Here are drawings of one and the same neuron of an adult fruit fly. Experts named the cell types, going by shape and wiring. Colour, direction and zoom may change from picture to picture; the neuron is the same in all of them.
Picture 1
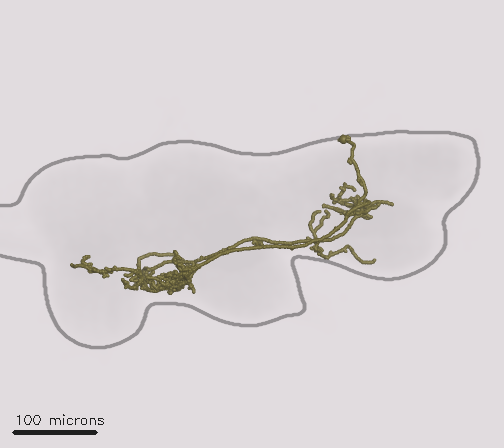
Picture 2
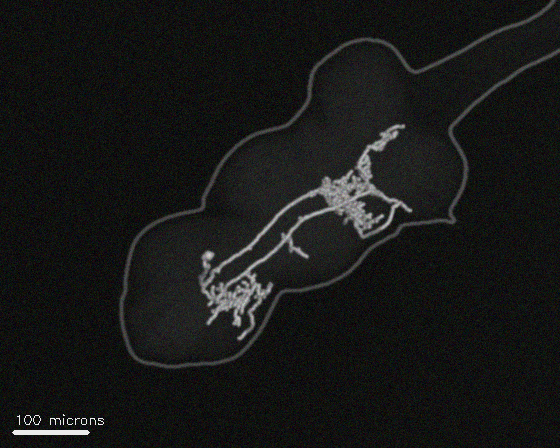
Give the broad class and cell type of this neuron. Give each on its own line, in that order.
nerve-cord intrinsic neuron
INXXX216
